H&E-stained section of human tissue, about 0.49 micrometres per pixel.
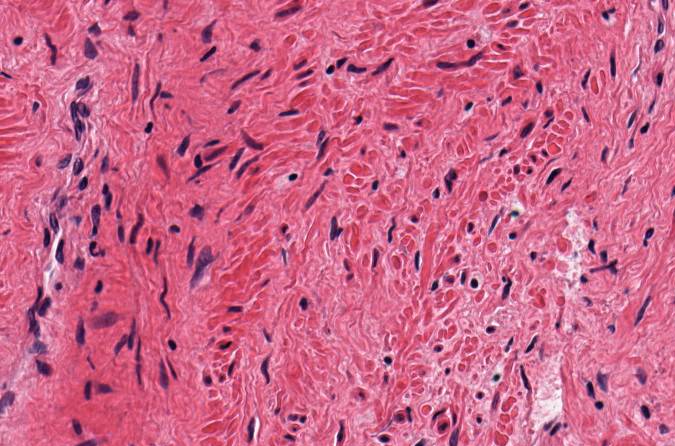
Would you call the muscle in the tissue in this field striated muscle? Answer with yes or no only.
No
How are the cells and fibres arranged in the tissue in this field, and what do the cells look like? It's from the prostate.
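Strongly eosinophilic cytoplasm fills most of the field. On the left, the cells are cut lengthwise and run roughly vertically, and their nuclei are elongated with blunt, rounded ends. Where cells are cut across, small round dark nuclei sit within some of the pink profiles.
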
